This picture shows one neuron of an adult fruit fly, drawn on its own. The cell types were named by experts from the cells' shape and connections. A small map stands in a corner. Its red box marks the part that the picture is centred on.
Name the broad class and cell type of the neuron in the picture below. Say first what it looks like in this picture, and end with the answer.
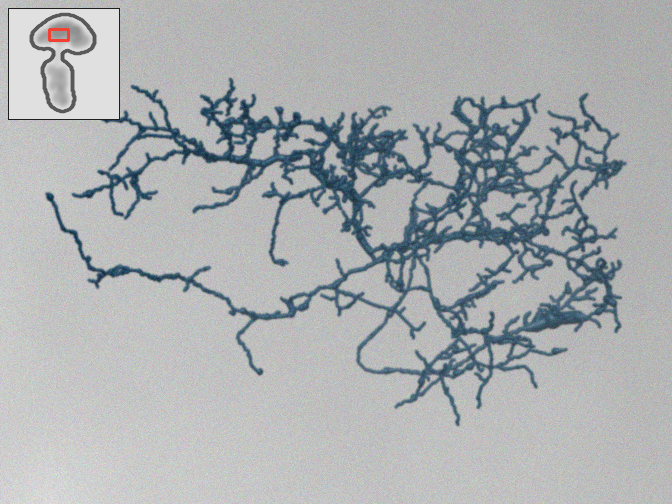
It lies in the brain. More than a hundred branch ends can be seen. This is a central-brain intrinsic neuron. The cell type is GNG463.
